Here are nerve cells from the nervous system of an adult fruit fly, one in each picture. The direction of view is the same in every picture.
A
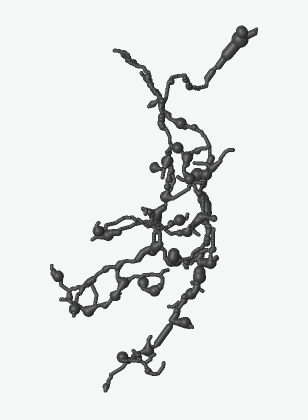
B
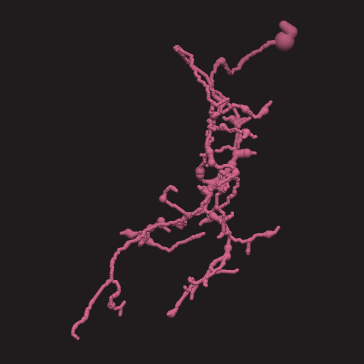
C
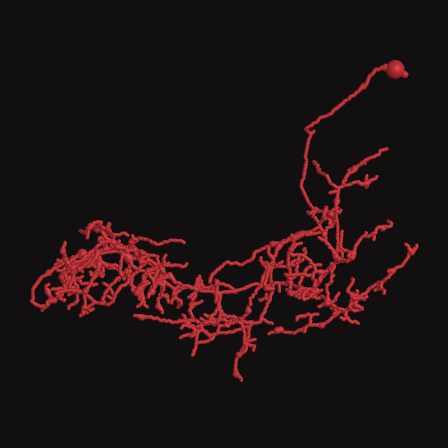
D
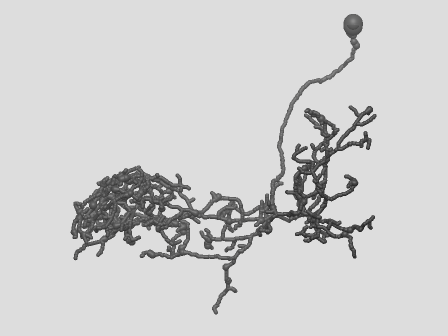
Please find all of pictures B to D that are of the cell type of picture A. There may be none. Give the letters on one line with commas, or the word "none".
B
